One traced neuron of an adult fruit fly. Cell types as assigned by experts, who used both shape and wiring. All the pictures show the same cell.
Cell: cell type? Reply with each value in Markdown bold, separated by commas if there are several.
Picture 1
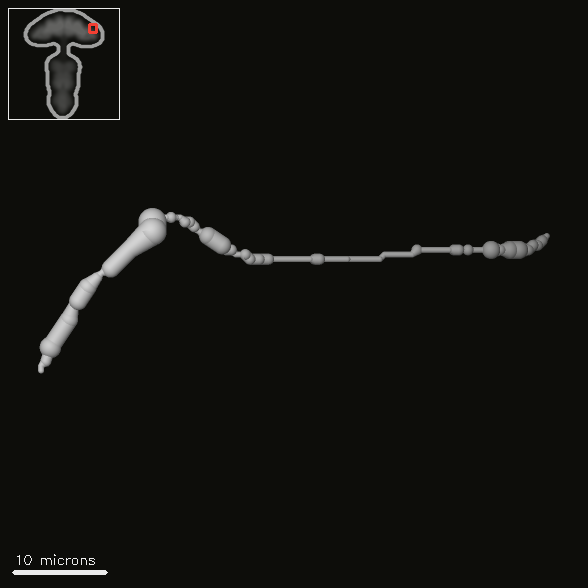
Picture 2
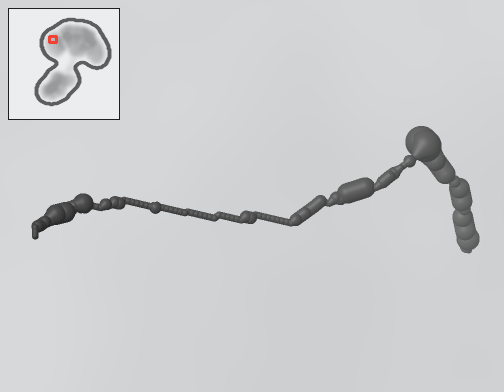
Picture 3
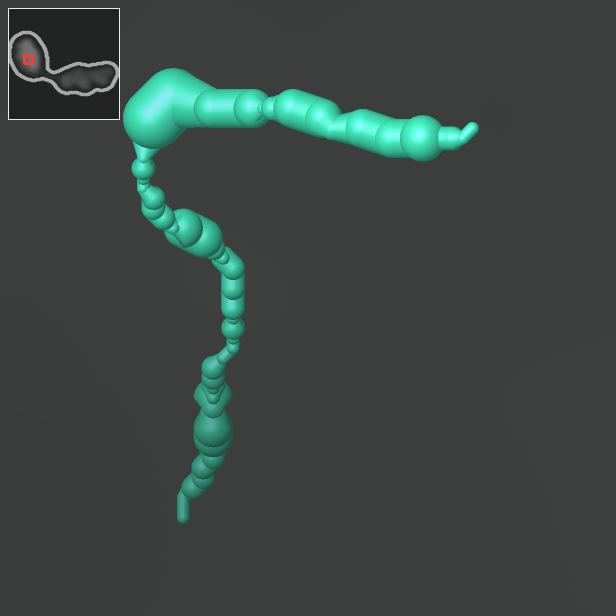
**R8p**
